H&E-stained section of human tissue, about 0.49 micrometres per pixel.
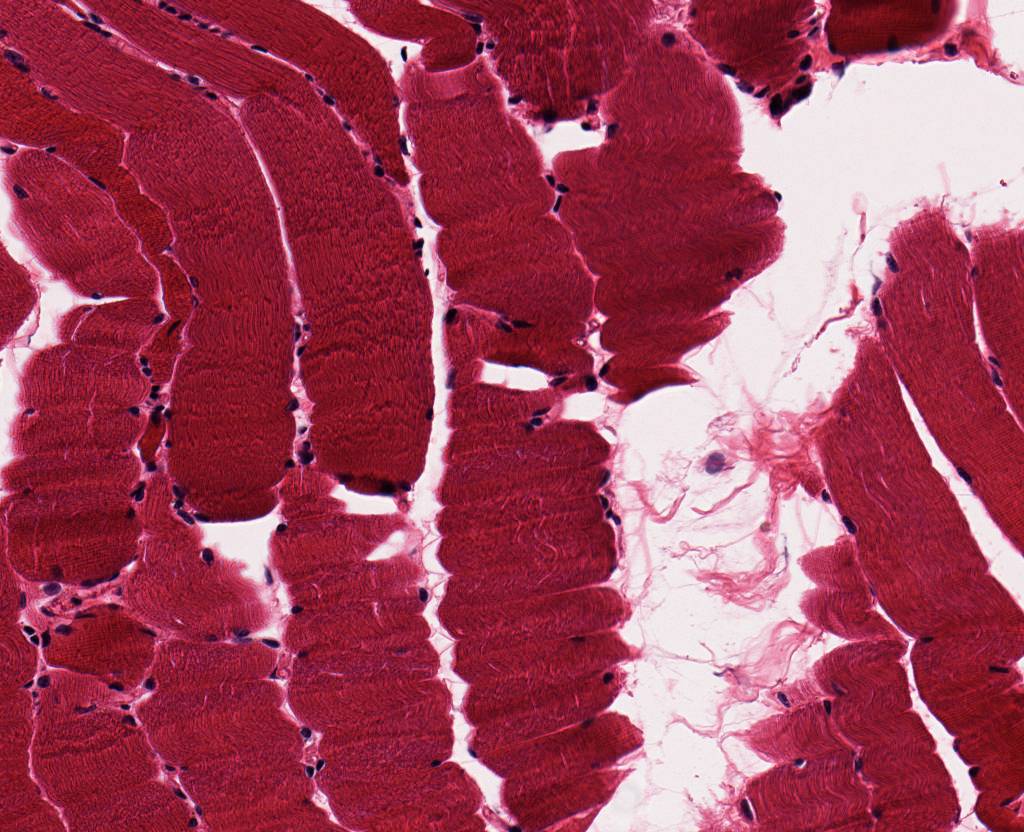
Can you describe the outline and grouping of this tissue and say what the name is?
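First, the fibre cytoplasm: a deep, even eosin red. Nuclei small, dark, flattened, at the fibre edges. The fibres run separately, not branching or joining one another. Right of centre, loose wispy pink connective tissue strands cross a pale gap. This is skeletal muscle.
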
